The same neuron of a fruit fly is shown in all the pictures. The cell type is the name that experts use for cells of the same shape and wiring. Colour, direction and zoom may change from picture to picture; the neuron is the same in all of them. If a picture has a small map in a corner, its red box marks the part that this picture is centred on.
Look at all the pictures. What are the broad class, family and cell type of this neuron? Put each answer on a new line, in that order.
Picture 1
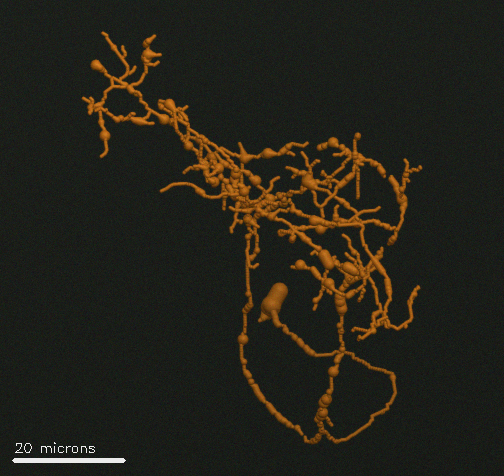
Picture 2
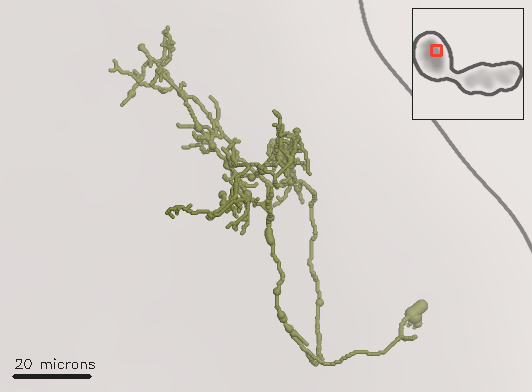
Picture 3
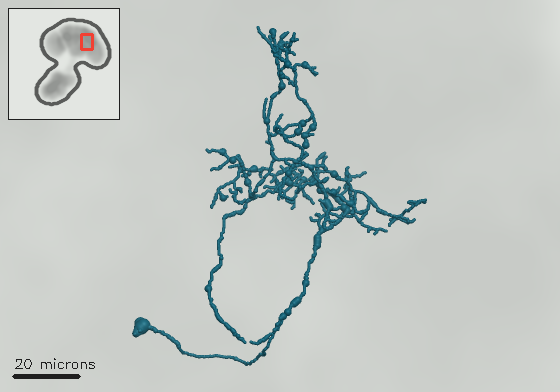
central-brain intrinsic neuron
hemilineage VPNp&v1_ventral
PLP186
